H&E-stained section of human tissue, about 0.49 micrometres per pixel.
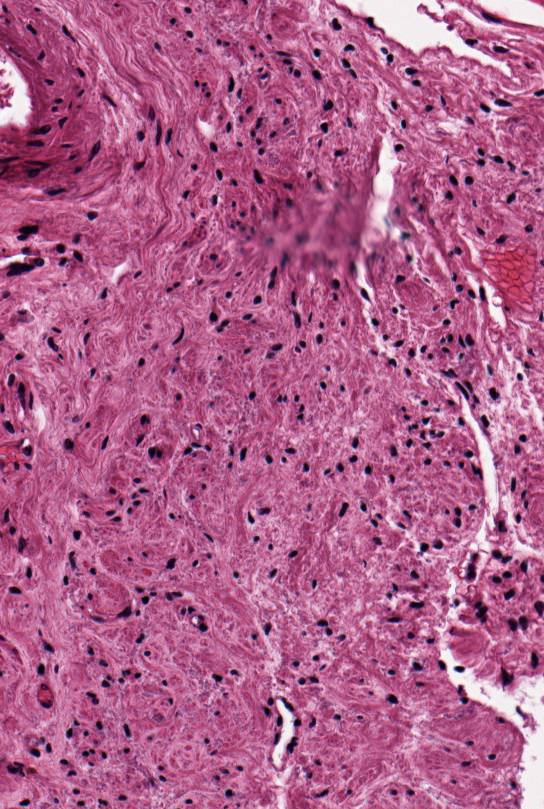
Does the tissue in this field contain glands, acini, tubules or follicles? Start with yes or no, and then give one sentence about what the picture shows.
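No. No epithelium or glands are present anywhere in the field.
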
